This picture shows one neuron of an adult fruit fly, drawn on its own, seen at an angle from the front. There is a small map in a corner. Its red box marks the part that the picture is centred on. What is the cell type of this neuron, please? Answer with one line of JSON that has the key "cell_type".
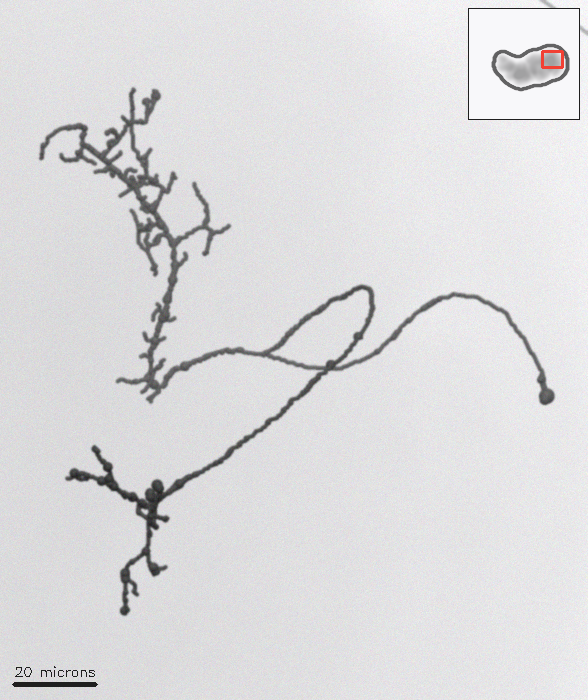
{"cell_type": "CB4112"}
